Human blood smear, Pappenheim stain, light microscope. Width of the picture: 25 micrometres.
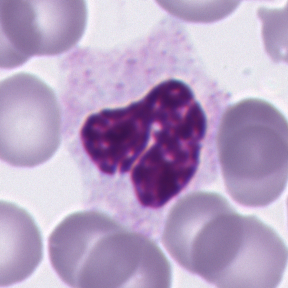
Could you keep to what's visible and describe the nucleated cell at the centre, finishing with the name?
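You'll notice the nucleus is folded, with a deep cleft running up into it from its lower edge, and it sits low in the cell with the wider band of cytoplasm above it. That cytoplasm is a very pale pinkish-lilac, barely darker than the background, with fine pinkish-purple granules scattered through it. It's a segmented neutrophil.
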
